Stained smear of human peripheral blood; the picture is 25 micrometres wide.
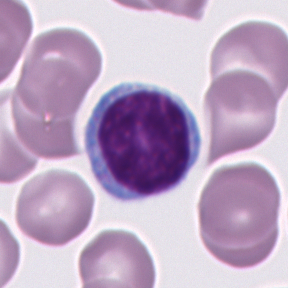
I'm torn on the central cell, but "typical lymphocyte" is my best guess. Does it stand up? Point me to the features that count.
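The cell measures about 10 micrometres across, about 1.5 times as wide as a red cell lying whole in the picture.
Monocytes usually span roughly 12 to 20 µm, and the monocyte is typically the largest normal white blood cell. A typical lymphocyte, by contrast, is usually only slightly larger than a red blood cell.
The chromatin is dark purple and densely clumped.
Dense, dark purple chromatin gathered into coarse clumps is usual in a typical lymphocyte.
On these grounds the name typical lymphocyte fits, and monocyte does not. The nucleus is round, about 8 micrometres across, and fills about 70% of the cell's area.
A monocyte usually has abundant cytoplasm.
The small share left to the cytoplasm here therefore speaks against monocyte. No nucleoli can be seen in the nucleus.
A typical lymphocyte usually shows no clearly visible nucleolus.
The cytoplasm contains neither vacuoles nor visible granules.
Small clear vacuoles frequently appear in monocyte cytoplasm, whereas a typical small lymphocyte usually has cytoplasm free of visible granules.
Both findings side with typical lymphocyte rather than monocyte. The outline is smooth and roughly round, and a narrow pale gap separates the cell from the red cells around it.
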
